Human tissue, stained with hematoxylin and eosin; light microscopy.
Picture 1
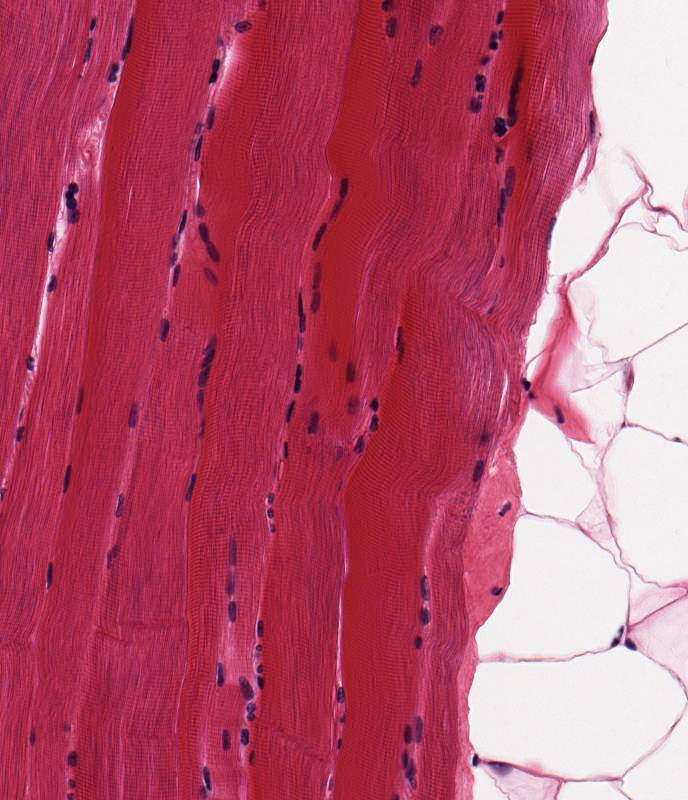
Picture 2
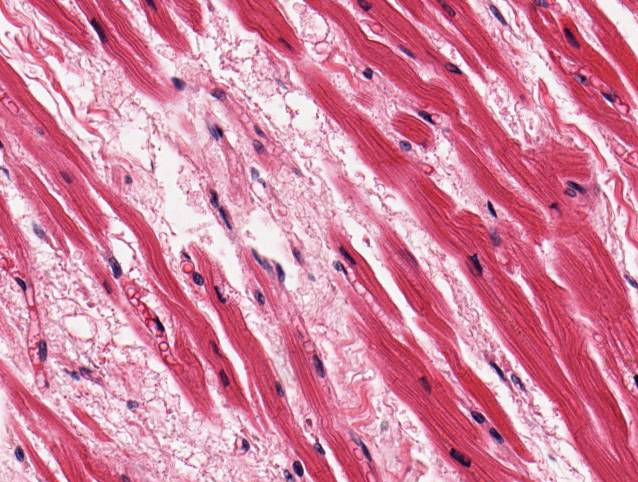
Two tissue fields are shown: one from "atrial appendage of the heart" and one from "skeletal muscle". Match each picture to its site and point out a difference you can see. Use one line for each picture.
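The field in picture 1 comes from the skeletal muscle. The elongated dark nuclei lie at the edges of the fibres, along their borders, rather than in their centres.
The field in picture 2 comes from the atrial appendage of the heart. The fibre nuclei are elongated, dark and lie in the centre of the fibres rather than at their edges.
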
